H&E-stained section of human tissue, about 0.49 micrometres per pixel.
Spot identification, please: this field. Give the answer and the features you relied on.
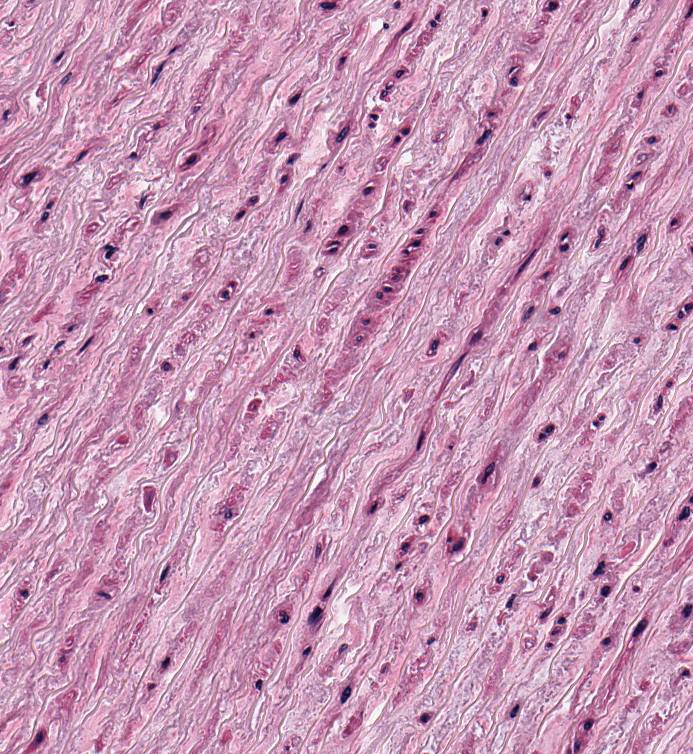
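Identification: tunica media of an artery. Fibres: long, pink, parallel, wavy, lower left to upper right, whole field.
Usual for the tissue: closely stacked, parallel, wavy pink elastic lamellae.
Nuclei: dark, elongated, long axes along the fibres.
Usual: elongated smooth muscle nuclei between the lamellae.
Distribution: fairly even, with much fibre between nuclei.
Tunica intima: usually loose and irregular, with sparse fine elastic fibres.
Here: parallel fibres throughout, so intima excluded.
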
